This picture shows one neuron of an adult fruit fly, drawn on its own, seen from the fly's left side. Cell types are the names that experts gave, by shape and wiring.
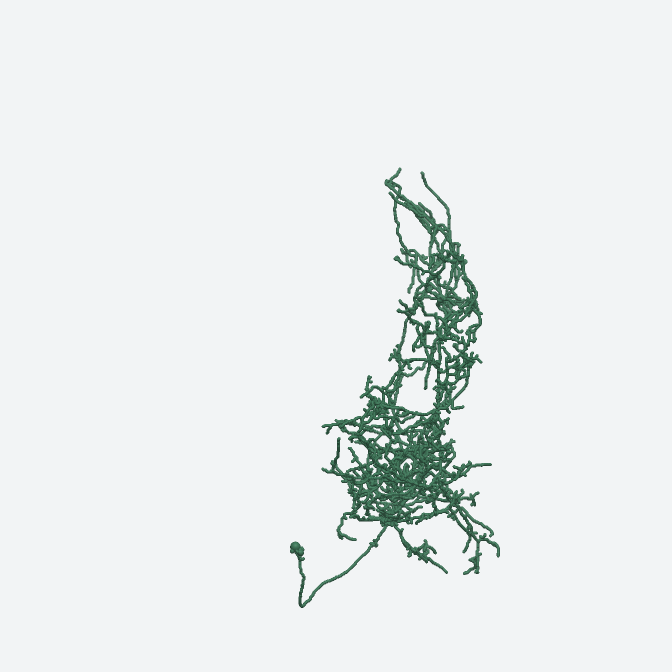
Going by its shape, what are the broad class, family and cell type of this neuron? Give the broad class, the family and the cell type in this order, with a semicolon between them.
central-brain intrinsic neuron; hemilineage MX7; WED210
